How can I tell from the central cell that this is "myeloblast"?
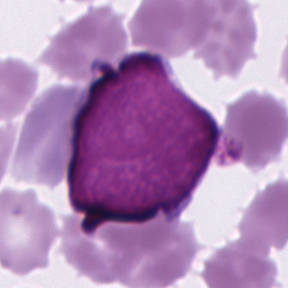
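In this myeloblast the nucleus is a single unlobed mass.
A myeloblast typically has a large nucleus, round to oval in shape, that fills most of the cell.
Here, by contrast, the nucleus follows an angular outline, so its shape departs from that usual pattern. The cell itself is polygonal, with fairly straight sides rather than a round contour. The chromatin is finely stippled and evenly spread, without coarse dark clumps. Small knob-like projections protrude from the upper left and lower left of the cell edge.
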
